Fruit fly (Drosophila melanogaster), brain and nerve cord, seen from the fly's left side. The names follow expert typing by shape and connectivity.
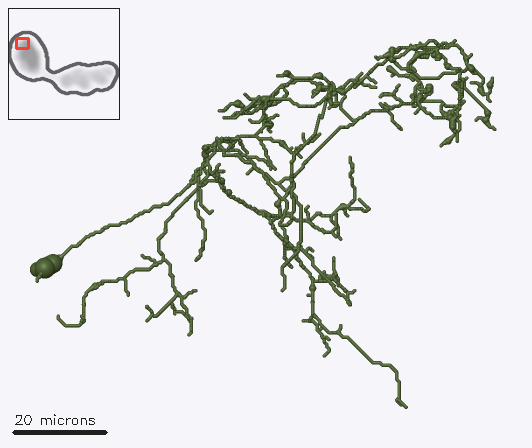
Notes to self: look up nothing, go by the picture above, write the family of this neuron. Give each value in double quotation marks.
"hemilineage SMPad1"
